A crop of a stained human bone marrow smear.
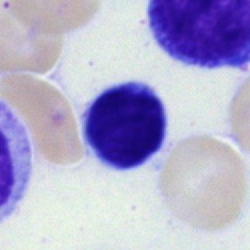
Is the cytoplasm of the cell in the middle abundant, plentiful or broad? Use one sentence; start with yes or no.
No, scant cytoplasm surrounds the nucleus of this cell.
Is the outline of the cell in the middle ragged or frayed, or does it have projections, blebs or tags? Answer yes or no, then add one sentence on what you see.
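No. The cell outline is round and smooth.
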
